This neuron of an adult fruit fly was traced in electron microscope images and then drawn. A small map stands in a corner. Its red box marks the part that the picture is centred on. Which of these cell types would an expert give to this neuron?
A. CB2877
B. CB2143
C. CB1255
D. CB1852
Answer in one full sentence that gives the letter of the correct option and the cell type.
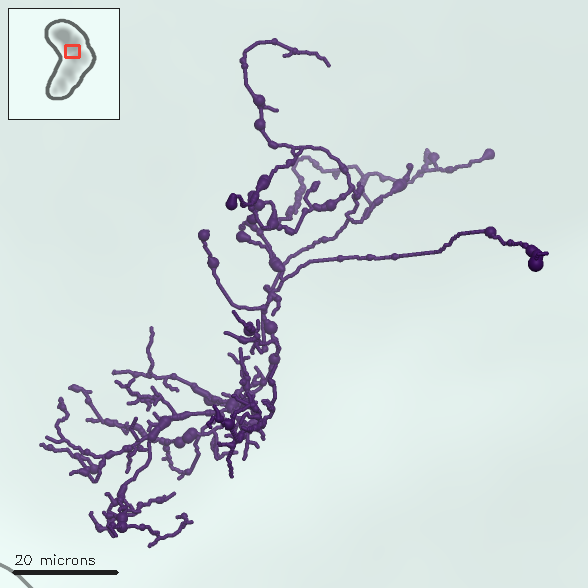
Option A lists CB2877, and that is the cell type of the neuron.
